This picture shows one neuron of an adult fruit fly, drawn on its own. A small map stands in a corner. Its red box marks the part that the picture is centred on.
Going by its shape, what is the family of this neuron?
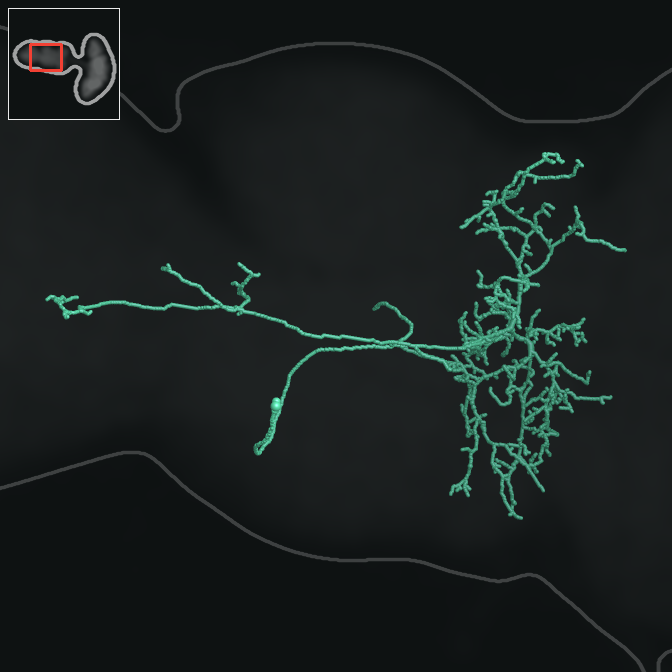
hemilineage 11A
